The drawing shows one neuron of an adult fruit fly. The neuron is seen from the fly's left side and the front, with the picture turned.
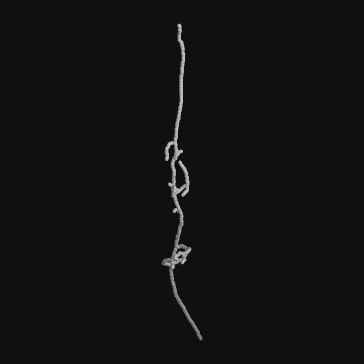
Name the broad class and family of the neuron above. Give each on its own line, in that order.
sensory neuron entering the nerve cord
class mechanosensory proprioceptive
